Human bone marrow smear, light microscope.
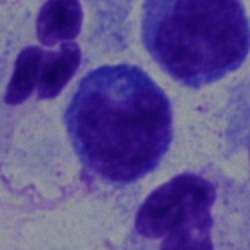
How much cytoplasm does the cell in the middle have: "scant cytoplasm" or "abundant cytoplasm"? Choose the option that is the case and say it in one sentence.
This cell has scant cytoplasm, no more than a thin rim.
